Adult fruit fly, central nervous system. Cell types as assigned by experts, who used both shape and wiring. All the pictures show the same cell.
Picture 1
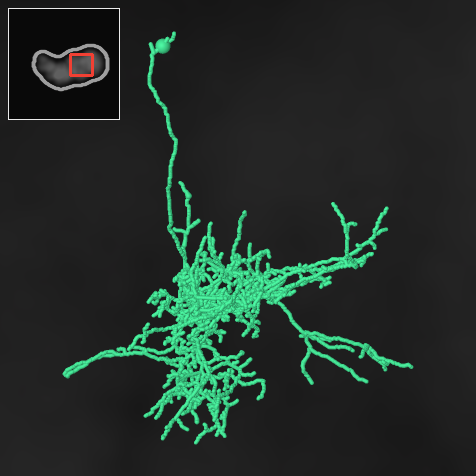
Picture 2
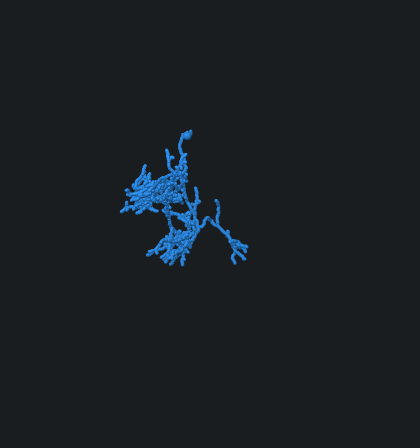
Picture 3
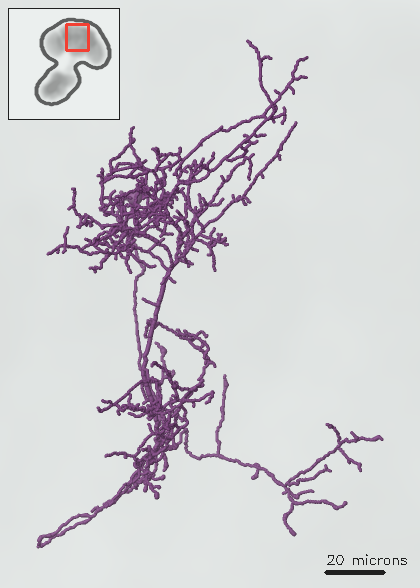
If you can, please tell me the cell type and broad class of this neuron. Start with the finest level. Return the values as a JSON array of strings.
["VES054", "central-brain intrinsic neuron"]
